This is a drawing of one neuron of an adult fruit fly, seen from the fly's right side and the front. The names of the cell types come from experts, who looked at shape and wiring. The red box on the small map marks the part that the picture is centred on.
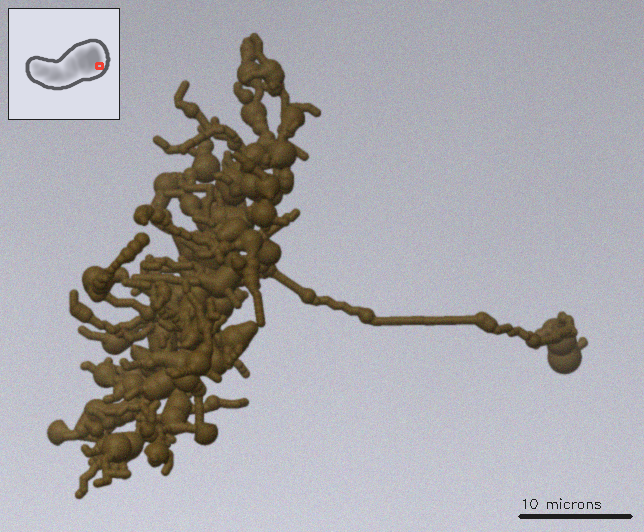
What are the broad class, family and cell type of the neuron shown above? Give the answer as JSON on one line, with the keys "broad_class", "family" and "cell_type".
{"broad_class": "optic-lobe intrinsic neuron", "family": "Dm", "cell_type": "Dm12"}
